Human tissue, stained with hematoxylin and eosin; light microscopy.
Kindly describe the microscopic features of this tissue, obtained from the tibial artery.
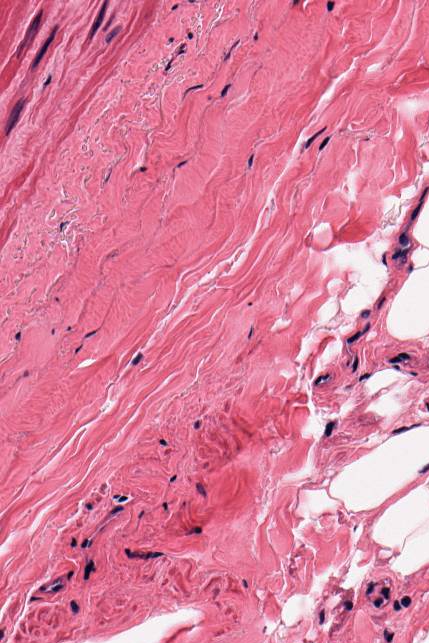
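Most of the field consists of dense, pink-staining collagen bundles, many of them with a wavy outline. Sparse, dark, mostly spindle-shaped nuclei are scattered between the bundles. Along the right edge lie adipocytes, appearing as clear empty spaces.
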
